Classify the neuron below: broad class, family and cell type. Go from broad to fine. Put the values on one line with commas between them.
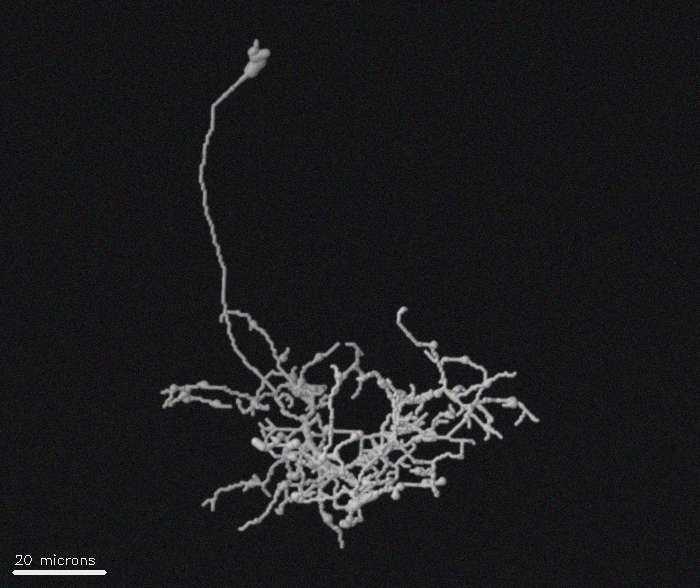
central-brain intrinsic neuron, hemilineage WEDa2, WEDPN2B_a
